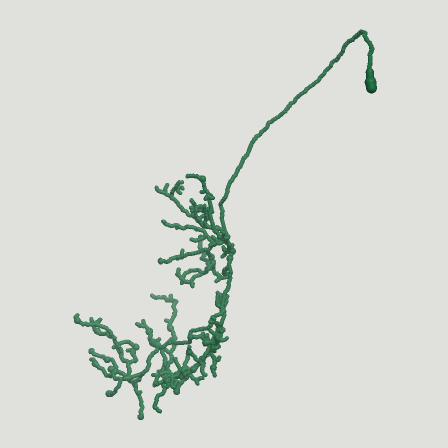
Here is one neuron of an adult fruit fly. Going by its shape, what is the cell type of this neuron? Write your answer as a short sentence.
The cell type is CB1265.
